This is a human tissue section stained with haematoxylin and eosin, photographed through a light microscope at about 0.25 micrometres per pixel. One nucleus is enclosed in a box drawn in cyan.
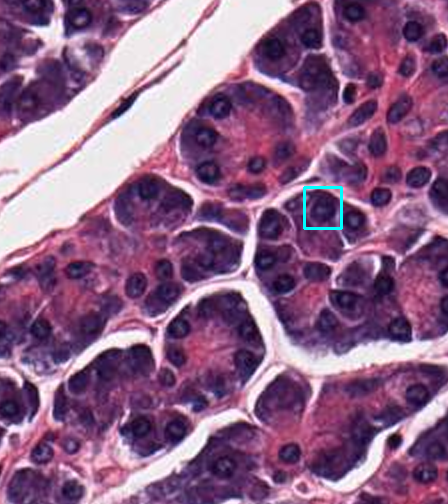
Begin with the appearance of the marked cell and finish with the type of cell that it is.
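The nucleus is round and dark purple, about the same size as the nuclei of the neighbouring cells. The nucleus looks fairly evenly stained, with no clear irregularity of its outline. The cell lies within a tight rounded group of similar cells, and the group is outlined by thin white clefts that separate it from neighbouring groups. The marked nucleus belongs to a pancreatic acinar cell.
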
